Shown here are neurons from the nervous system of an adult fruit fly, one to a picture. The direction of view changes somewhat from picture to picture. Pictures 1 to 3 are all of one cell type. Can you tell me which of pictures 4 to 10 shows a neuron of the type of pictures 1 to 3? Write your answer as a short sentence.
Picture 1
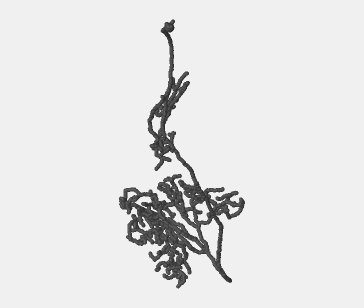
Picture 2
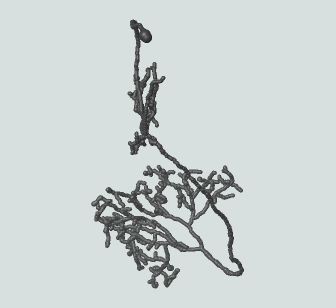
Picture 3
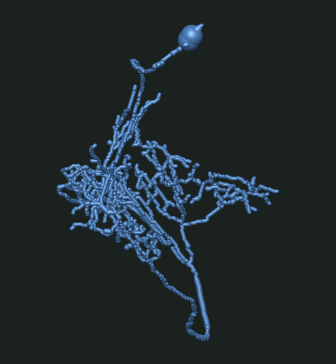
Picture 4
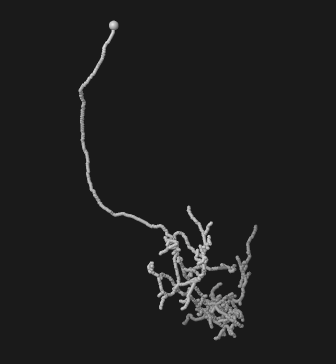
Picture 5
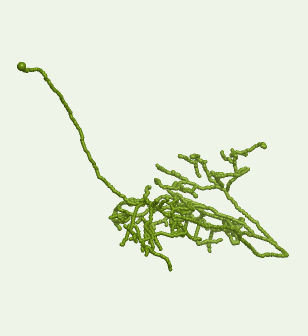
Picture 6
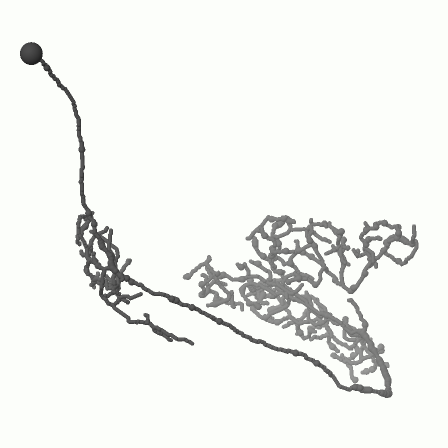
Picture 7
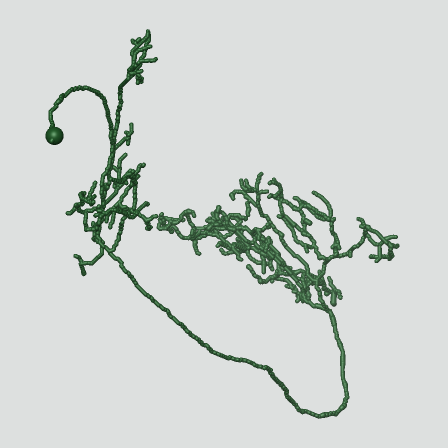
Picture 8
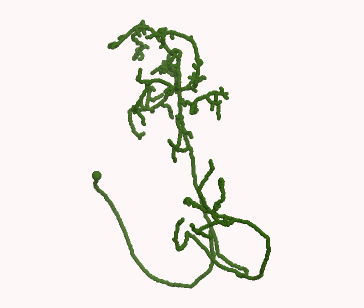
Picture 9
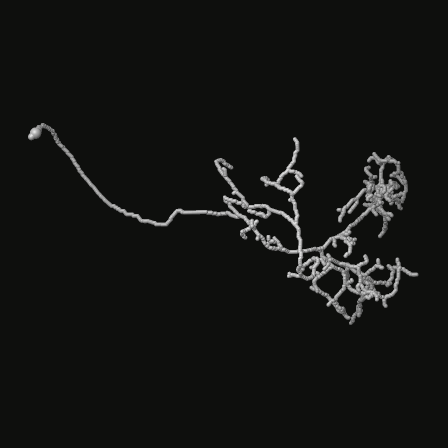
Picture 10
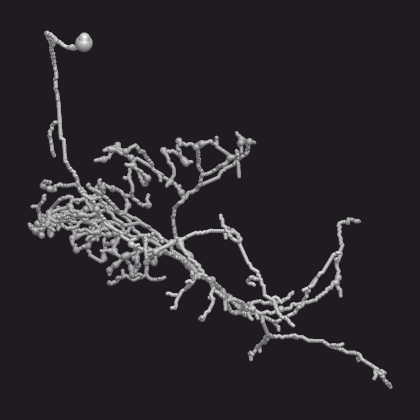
The neuron in picture 7 is of the same cell type.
